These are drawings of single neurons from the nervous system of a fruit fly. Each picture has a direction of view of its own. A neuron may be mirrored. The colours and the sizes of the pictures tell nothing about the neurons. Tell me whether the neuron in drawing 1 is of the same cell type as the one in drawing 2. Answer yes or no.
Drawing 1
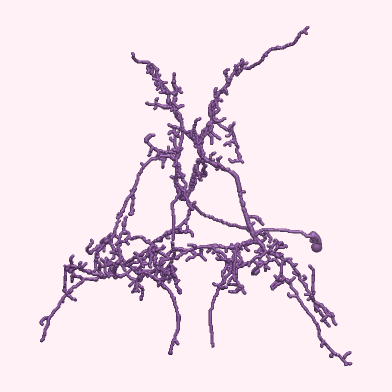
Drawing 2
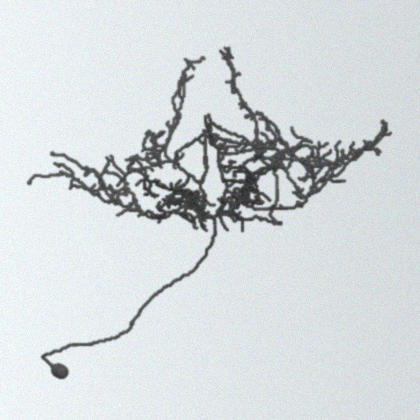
yes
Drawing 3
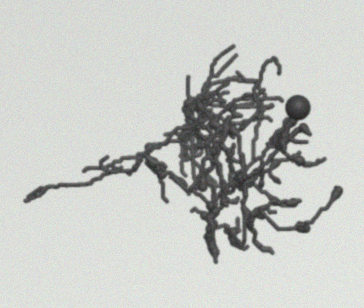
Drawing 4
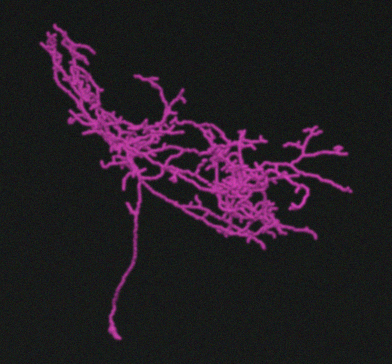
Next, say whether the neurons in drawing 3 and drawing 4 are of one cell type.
no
